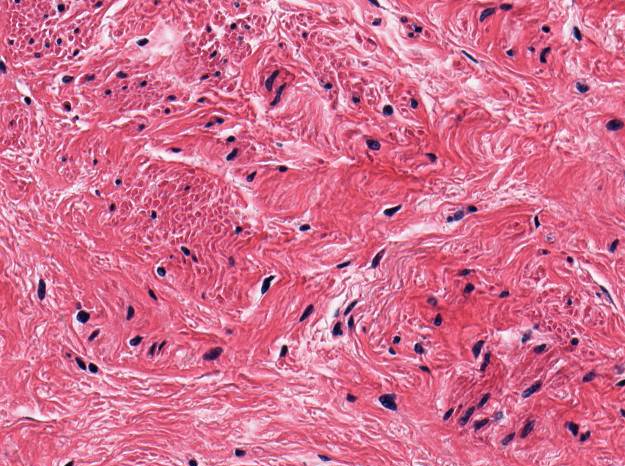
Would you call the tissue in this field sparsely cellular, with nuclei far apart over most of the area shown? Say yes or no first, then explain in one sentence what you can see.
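Yes. Nuclei are scattered sparsely through the fibrous material rather than crowded together.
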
